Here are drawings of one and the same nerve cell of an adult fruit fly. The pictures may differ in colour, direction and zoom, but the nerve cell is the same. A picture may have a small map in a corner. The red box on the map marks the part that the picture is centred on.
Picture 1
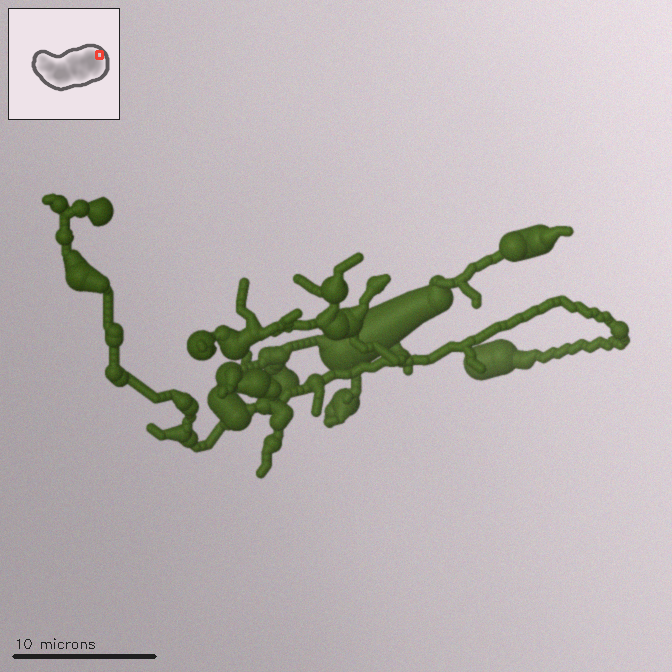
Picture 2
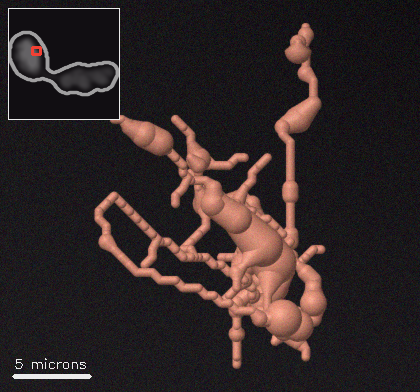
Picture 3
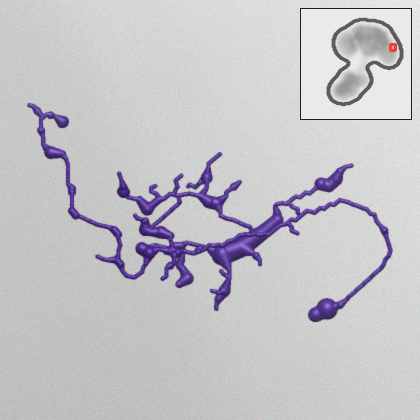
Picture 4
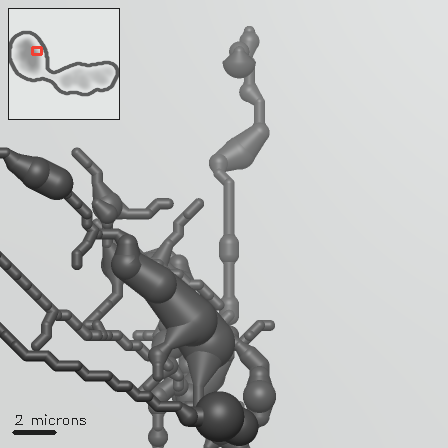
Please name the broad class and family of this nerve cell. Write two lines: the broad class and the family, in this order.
optic-lobe intrinsic neuron
Dm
